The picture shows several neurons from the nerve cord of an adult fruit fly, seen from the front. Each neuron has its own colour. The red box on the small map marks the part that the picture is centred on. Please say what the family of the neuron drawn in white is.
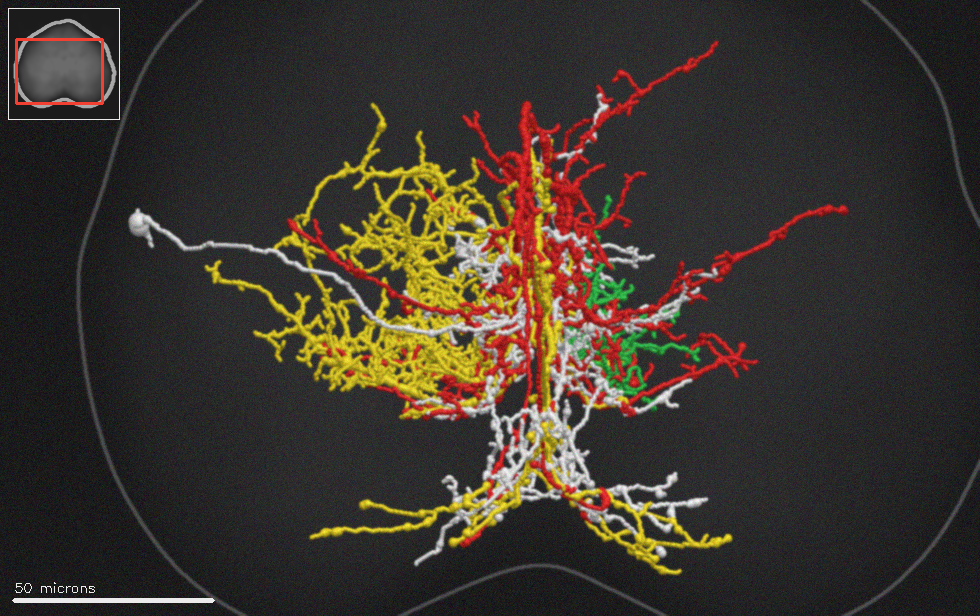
hemilineage 09B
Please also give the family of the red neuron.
hemilineage 05B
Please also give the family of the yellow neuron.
hemilineage 05B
